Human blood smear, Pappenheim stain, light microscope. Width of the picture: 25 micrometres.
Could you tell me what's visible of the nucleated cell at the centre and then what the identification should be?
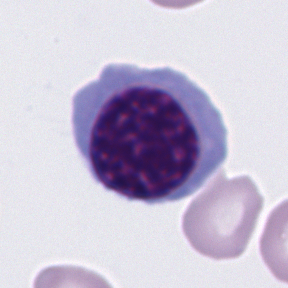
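The cell measures about 14 by 12 micrometres, and its outline is irregular, with small angular bumps along the top edge. The nucleus is round, about 10 micrometres across, and fills about 60% of the cell's area. Its chromatin is dark and coarsely clumped. The cytoplasm shows neither granules nor vacuoles. This is a normoblast.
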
